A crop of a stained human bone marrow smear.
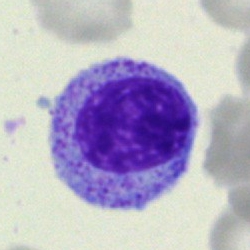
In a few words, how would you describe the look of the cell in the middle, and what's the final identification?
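The nucleus sits off-centre, I notice, toward the upper right of the cell. The cytoplasm forms its widest band below and to the left of the nucleus. Its background is pale bluish, and many purple granules are scattered all through it. This is a myelocyte, then.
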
